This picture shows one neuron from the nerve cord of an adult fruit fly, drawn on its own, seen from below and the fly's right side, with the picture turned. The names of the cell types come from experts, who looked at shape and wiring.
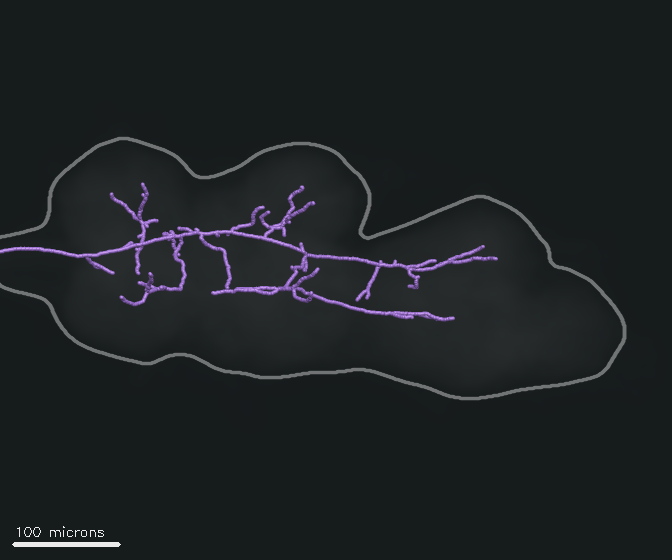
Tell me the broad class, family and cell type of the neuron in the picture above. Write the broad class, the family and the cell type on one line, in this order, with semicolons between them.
descending neuron; hemilineage PSp3; DNpe006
